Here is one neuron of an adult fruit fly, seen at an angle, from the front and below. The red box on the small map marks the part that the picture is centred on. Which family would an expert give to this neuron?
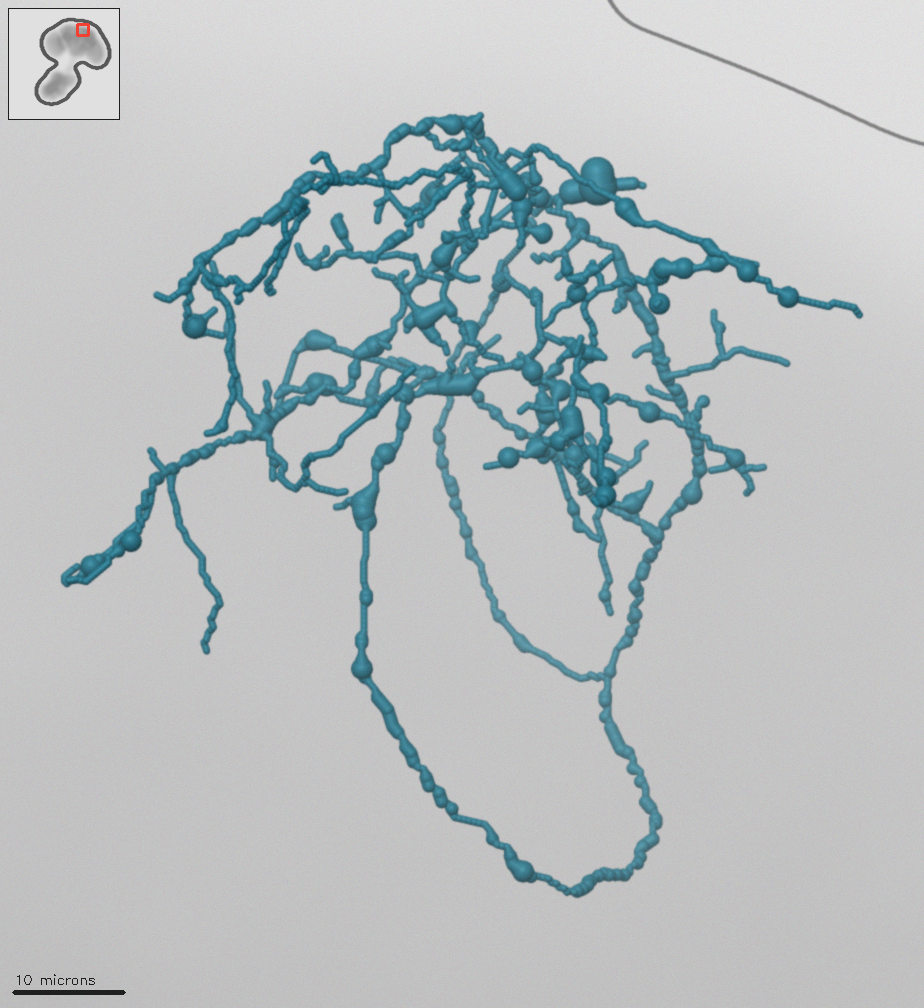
hemilineage SMPpd1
